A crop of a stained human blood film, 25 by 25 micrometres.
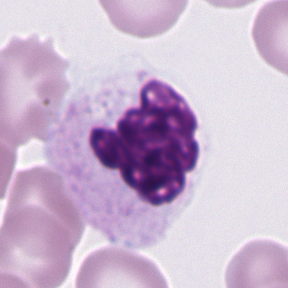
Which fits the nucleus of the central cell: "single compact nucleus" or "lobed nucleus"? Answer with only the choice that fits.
Lobed nucleus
